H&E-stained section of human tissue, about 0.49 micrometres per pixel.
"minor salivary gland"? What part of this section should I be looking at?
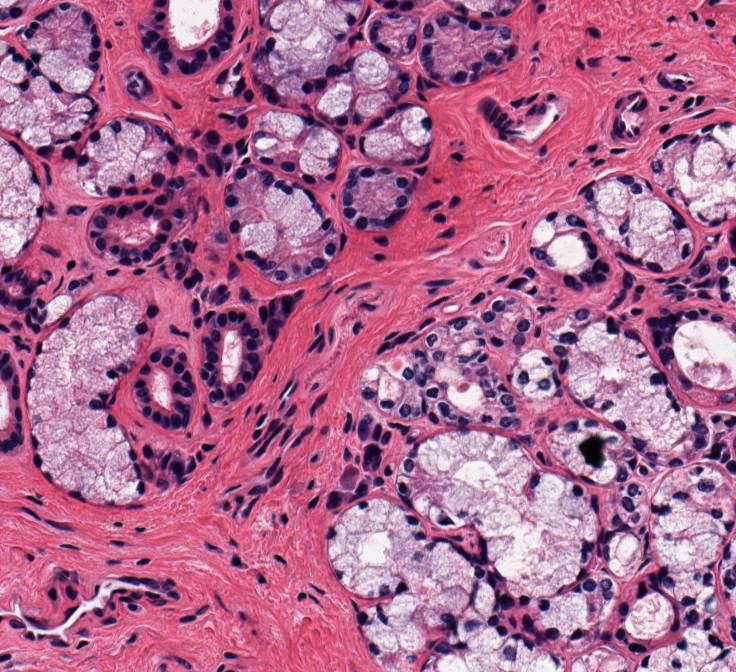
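Tissue: minor salivary gland.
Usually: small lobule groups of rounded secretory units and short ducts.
Lobules left and right, parted by a central diagonal band of dense fibrous tissue.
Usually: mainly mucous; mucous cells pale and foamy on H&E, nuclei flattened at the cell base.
Most acini: pale, foamy, grey-violet; nuclei dark, flattened, pressed to the base.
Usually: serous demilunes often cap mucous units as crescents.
Differs: right of centre, smaller cells with darker, more granular cytoplasm and round nuclei cluster among pale acini, not as crescents.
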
